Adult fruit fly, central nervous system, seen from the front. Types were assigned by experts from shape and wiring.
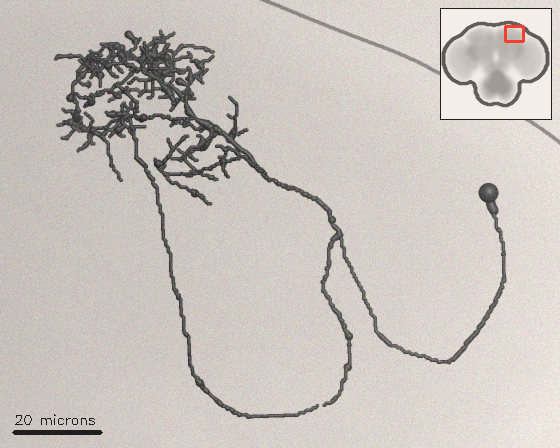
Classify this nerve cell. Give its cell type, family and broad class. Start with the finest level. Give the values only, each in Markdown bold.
**SLP024**, **hemilineage SLPal1**, **central-brain intrinsic neuron**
